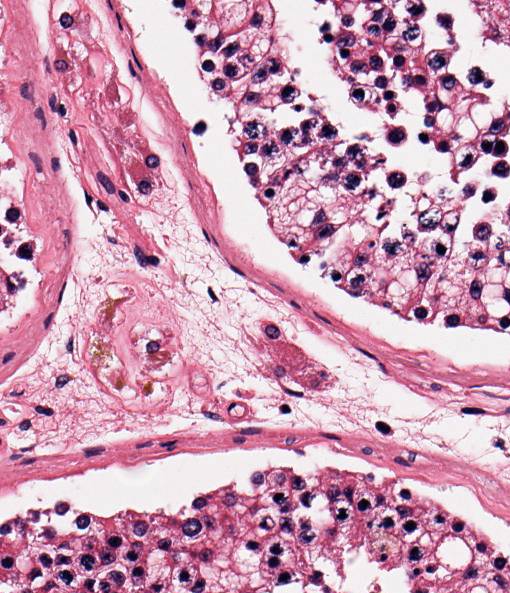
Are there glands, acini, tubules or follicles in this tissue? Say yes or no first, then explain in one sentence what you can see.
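Yes. Parts of three tubules lie at the upper right, the bottom and the left edge of the field, with a wedge of interstitial tissue between them.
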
